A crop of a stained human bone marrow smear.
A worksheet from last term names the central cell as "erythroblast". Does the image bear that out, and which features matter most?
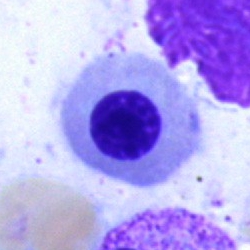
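Centrally placed, the nucleus leans me toward erythroblast rather than plasma cell.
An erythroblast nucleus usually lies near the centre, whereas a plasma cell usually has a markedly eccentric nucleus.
Then the cytoplasm: it is pale greyish blue, which again sides with erythroblast and not with plasma cell.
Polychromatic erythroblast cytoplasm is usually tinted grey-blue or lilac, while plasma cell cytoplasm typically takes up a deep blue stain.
The chromatin is dark purple and densely clumped, so on that point plasma cell is not ruled out.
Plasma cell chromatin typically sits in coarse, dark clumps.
I also note a wide rim of cytoplasm all round the nucleus, no granules in it, and no nucleolus. Weighing it all up, erythroblast fits and plasma cell does not.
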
